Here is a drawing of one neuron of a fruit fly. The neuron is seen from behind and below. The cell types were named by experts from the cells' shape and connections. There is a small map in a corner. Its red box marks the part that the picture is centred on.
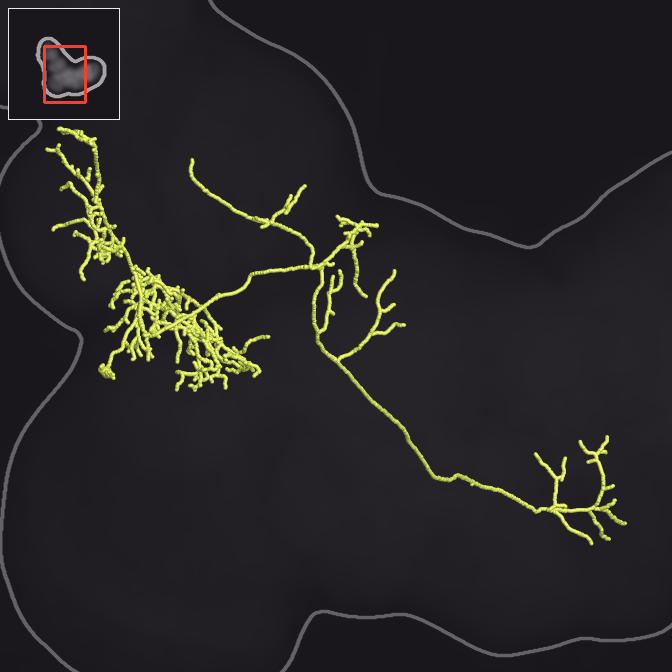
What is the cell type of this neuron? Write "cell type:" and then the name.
cell type: AN12B008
